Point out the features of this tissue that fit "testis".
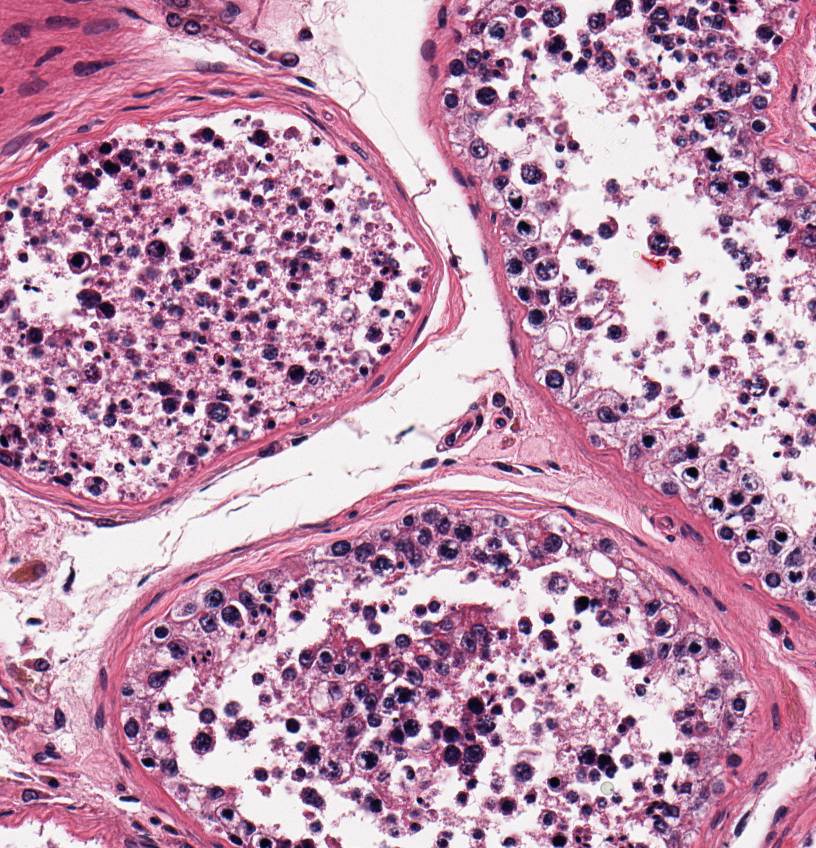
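Each testis tubule has a thick pink layered wall with flattened spindle-shaped nuclei.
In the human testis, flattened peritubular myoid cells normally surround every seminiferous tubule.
These nuclei fit that. In the right tubule, large round cells with coarse dark chromatin and a clear cytoplasmic rim line the wall. By contrast, many germ cells lie loose and scattered in the tubule centres rather than in orderly layers against the wall.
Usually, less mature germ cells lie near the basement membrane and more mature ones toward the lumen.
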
